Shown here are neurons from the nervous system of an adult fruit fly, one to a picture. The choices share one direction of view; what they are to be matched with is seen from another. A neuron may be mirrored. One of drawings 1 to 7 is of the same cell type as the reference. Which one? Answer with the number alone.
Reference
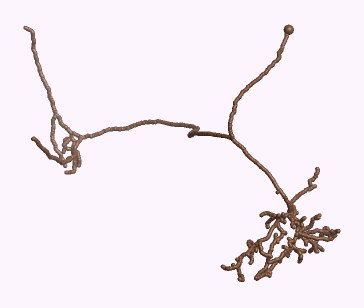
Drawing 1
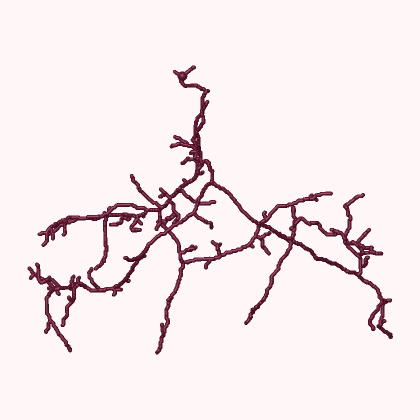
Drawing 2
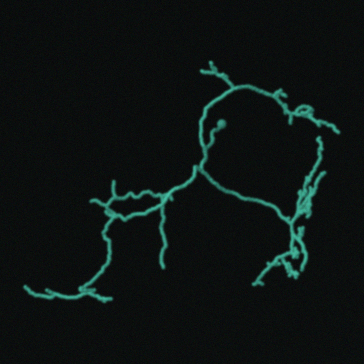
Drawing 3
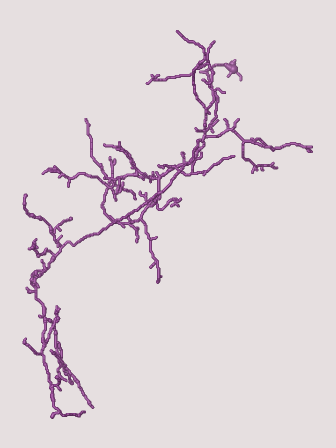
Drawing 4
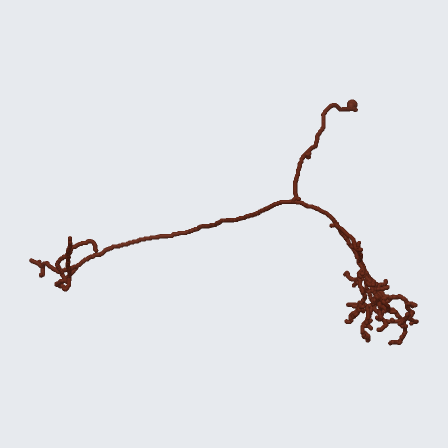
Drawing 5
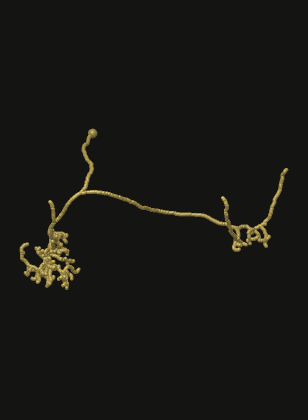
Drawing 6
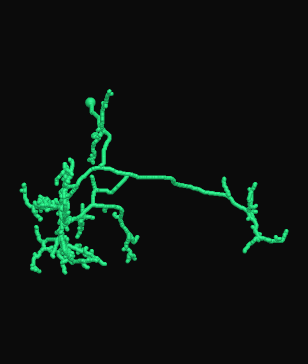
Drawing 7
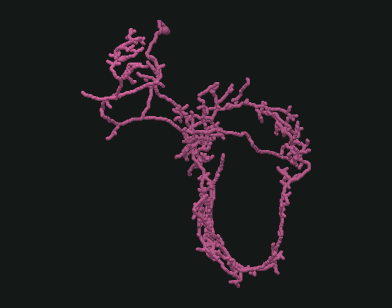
5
